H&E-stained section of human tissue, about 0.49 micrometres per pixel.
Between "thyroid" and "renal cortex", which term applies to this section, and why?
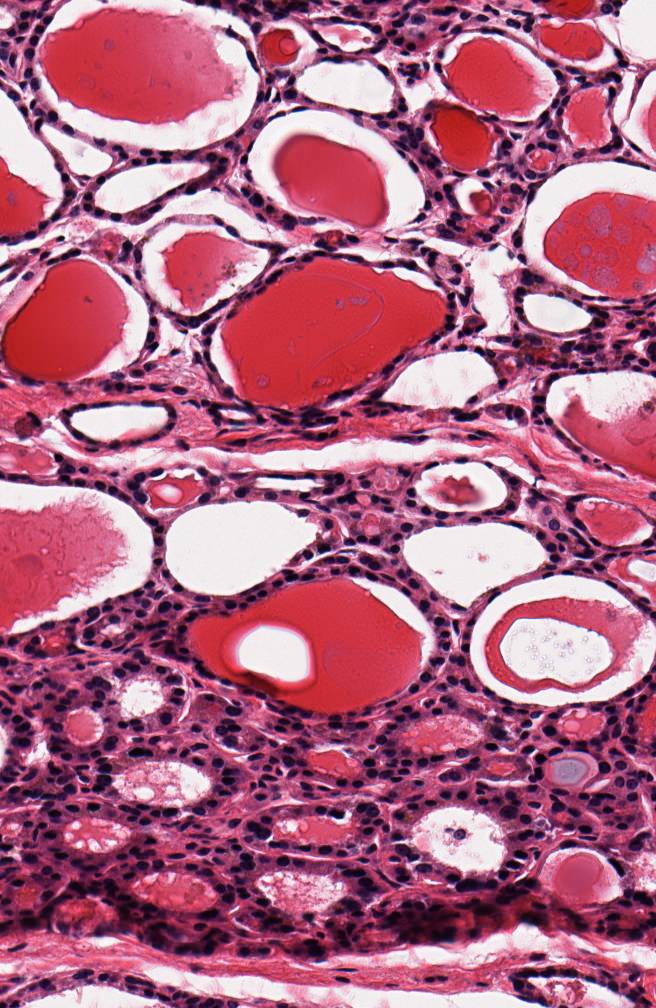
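This is thyroid. What settles it: closely packed rounded follicles, many full of homogeneous bright red-pink colloid. The largest lie in the upper half, the smallest lower down. Each is lined by one layer of flattened to cuboidal cells, their nuclei small, round and darkly stained.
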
